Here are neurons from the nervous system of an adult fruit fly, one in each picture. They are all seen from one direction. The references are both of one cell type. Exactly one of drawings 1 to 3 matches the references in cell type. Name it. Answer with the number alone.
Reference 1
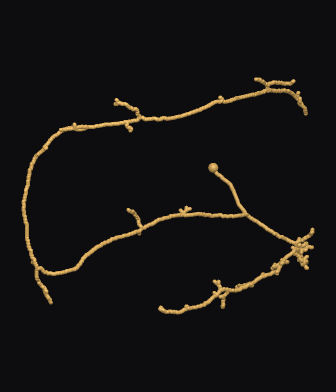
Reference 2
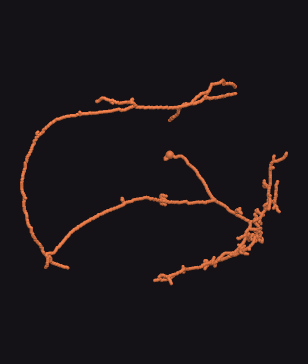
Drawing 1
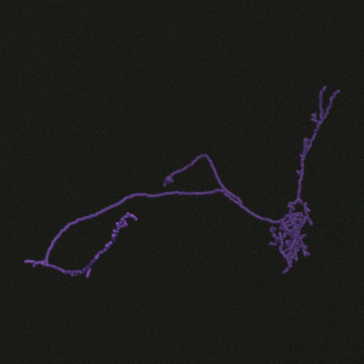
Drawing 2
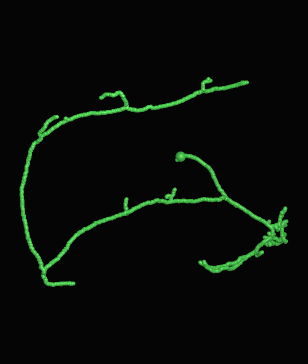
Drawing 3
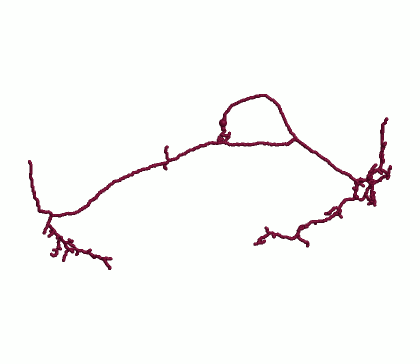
2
